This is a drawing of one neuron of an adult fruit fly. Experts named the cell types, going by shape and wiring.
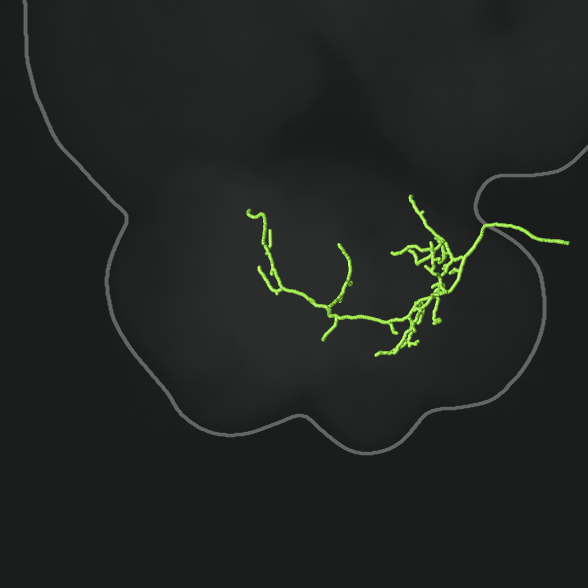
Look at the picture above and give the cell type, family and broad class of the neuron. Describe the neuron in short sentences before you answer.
The drawing shows no cell body. In this view it is wider than it is tall. The cell type is SNpp31. Its family is called class mechanosensory proprioceptive. Its broad class is sensory neuron entering the nerve cord.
